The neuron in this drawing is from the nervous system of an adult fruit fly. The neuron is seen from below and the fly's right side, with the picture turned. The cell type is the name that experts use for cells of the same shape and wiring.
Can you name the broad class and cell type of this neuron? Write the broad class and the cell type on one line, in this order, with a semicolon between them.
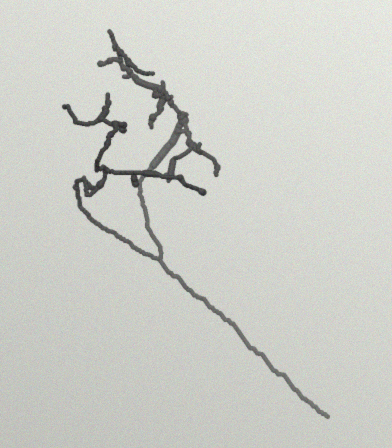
sensory neuron entering the nerve cord; SNxx15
